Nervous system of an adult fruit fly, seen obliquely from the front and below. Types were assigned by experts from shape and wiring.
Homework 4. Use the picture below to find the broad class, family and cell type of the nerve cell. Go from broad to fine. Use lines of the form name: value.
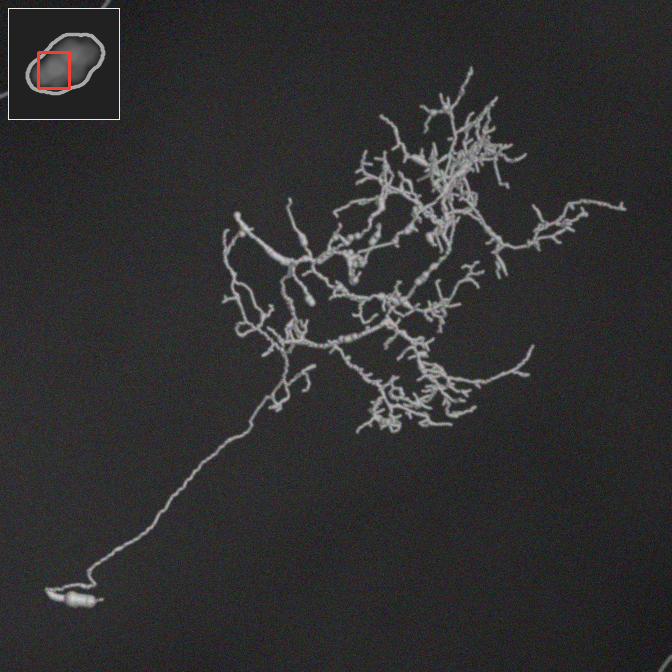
broad class: nerve-cord intrinsic neuron
family: hemilineage 20A.22A
cell type: IN20A.22A017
